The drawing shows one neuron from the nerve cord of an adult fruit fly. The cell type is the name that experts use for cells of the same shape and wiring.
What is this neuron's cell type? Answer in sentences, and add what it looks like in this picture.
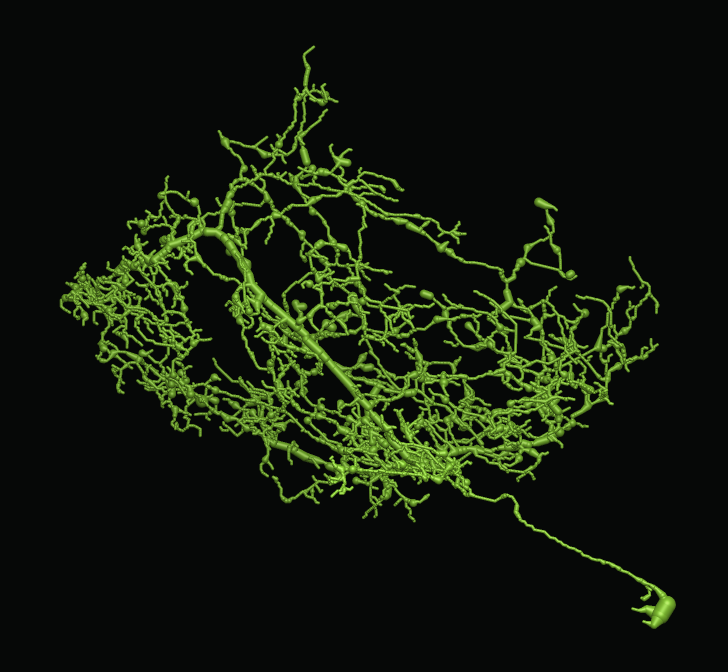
Its cell type is IN14A006. Its broad class is nerve-cord intrinsic neuron. The picture shows more than a hundred branch ends. As drawn here it is about as wide as it is tall.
